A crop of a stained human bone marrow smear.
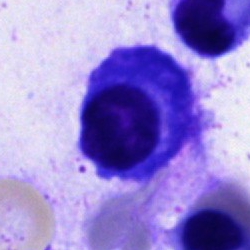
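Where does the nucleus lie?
Off-centre, toward the lower left of the cell.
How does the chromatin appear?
Dense and dark, showing little internal detail.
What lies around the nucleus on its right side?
A curving band of cytoplasm, paler than the deep blue of the remainder.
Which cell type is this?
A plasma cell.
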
